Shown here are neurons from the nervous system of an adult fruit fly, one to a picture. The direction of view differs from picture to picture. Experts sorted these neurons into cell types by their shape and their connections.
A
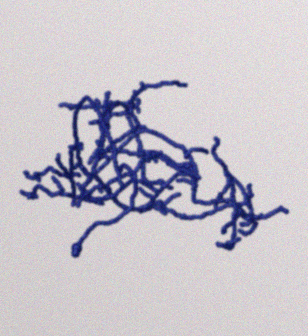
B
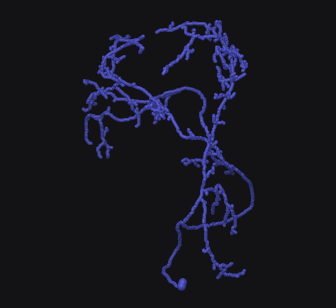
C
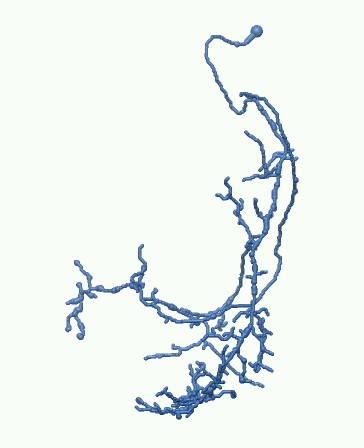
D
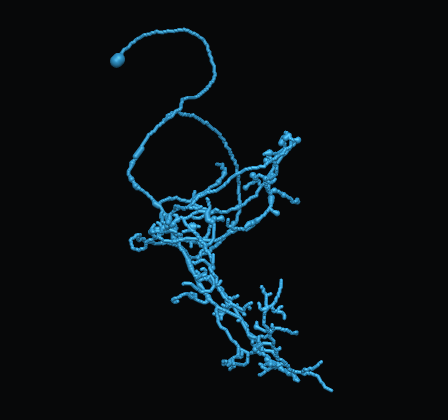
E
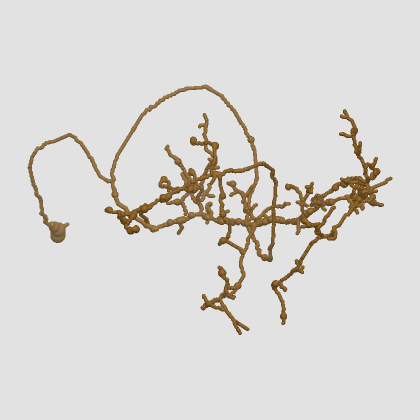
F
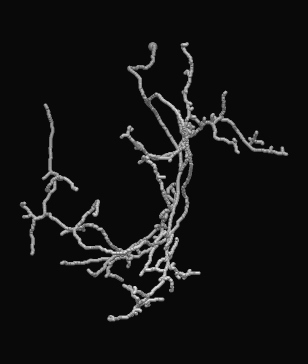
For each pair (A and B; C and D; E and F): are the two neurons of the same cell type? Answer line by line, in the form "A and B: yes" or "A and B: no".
A and B: no
C and D: yes
E and F: no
